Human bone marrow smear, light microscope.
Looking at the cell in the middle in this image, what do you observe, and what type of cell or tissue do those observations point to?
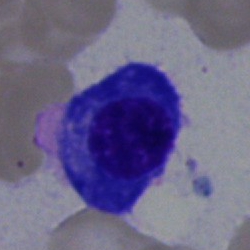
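Nucleus off-centre, toward the right side of the cell. Chromatin dark purple, densely clumped. Cytoplasm deep, intense blue, forming a broad rim widest on the left of the nucleus. Plasma cell.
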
